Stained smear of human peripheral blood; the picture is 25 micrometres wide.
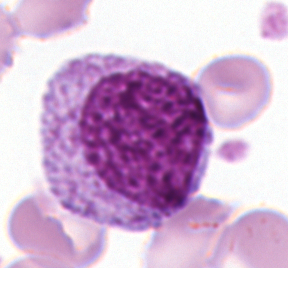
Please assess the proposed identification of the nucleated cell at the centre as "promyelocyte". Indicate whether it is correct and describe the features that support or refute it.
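Promyelocyte is not the right name for this cell; it is a myelocyte.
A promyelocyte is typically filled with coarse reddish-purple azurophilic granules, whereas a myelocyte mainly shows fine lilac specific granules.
The granules filling this cytoplasm are fine and purplish, which sides with myelocyte rather than promyelocyte.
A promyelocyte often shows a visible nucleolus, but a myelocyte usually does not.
No distinct nucleolus can be seen in this nucleus, which measures about 13 by 11 micrometres. The chromatin is dark purple and coarsely clumped, with paler gaps between the clumps.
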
